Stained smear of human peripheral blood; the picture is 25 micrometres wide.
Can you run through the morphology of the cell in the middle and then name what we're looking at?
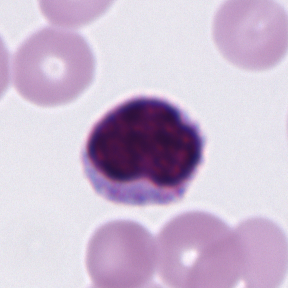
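Item by item: the outline is roughly round with a smooth edge. The nucleus shows a shallow notch in its lower edge, and no nucleoli can be seen. The cytoplasm holds fine, scattered reddish-purple granules. The cell in the middle is a large granular lymphocyte.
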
